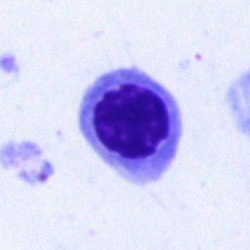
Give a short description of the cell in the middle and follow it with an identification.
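The cell has a smooth, rounded outline with no surface projections. Its chromatin is dark purple and coarsely clumped. The cytoplasm stains pale-to-medium blue and contains no vacuoles. The cell is an erythroblast.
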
